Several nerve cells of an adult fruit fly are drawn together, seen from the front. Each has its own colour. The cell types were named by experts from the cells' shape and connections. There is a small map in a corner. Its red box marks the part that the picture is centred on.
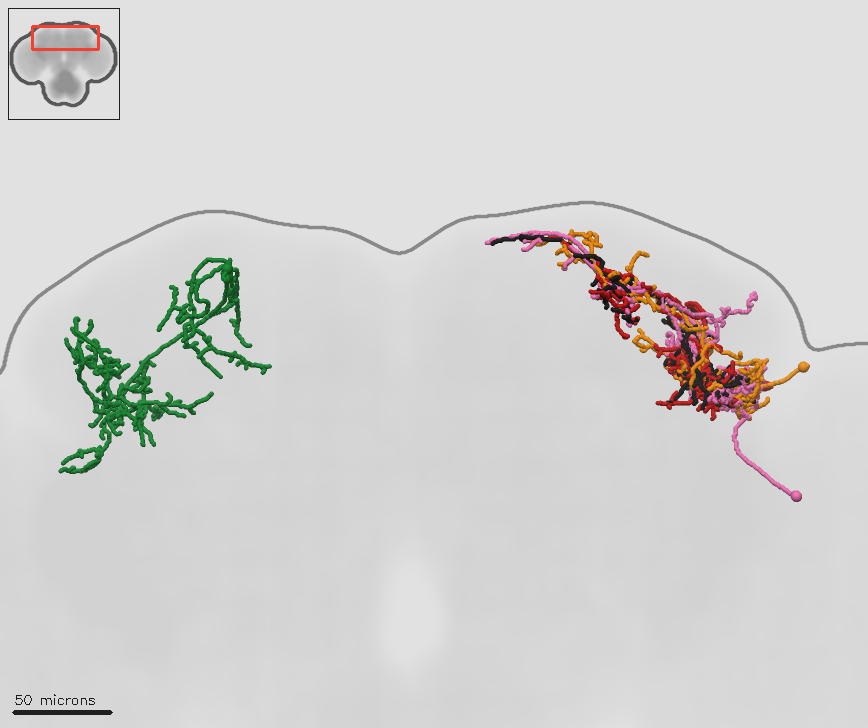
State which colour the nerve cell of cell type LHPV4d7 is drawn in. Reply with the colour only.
black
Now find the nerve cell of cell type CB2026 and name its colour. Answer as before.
orange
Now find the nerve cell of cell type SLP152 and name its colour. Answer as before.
green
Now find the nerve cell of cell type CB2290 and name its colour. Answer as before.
red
